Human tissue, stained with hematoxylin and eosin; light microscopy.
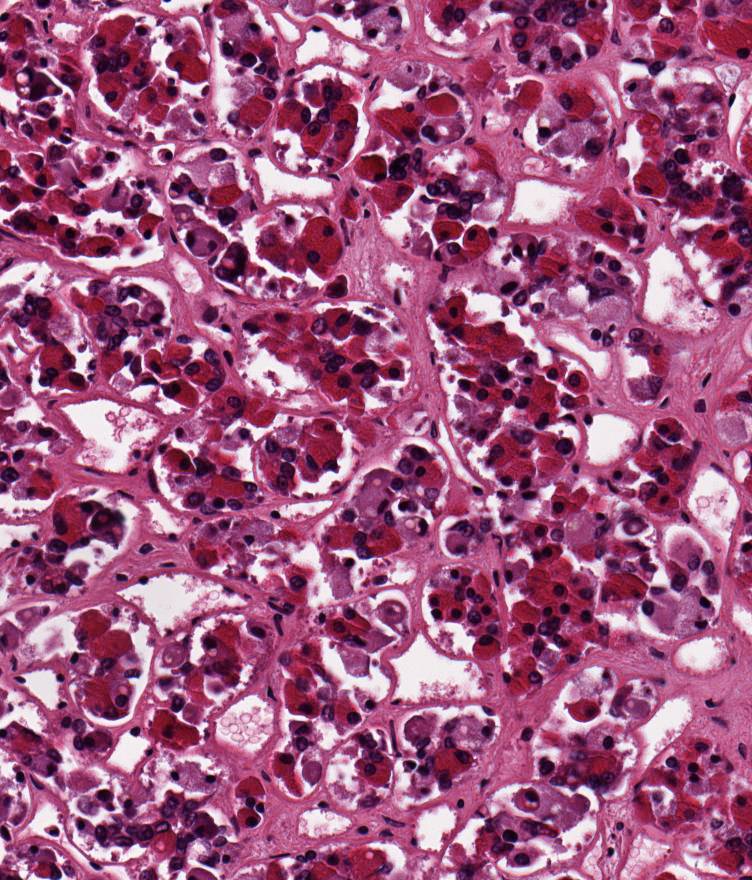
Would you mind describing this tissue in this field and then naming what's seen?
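Arrangement: throughout the field, cells form rounded nests divided by thin septa. Cytoplasm: intensely red and dense in many cells of each nest; pale purple-grey in others intermingled within the same nests. Nuclei of the nest cells: small, round and darkly stained. Tissue: pituitary.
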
